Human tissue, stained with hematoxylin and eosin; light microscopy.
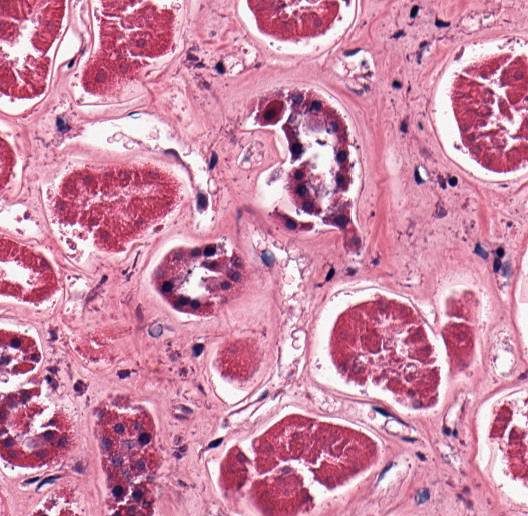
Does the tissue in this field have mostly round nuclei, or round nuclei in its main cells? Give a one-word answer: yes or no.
Yes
